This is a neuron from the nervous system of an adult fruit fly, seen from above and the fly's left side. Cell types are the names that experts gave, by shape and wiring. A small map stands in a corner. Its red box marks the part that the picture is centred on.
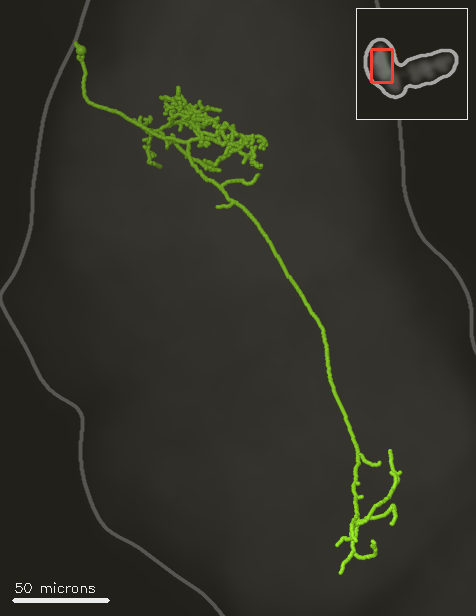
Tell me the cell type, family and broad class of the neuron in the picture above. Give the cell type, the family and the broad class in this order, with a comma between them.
CB1109, hemilineage VLPl&d1_lateral, central-brain intrinsic neuron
